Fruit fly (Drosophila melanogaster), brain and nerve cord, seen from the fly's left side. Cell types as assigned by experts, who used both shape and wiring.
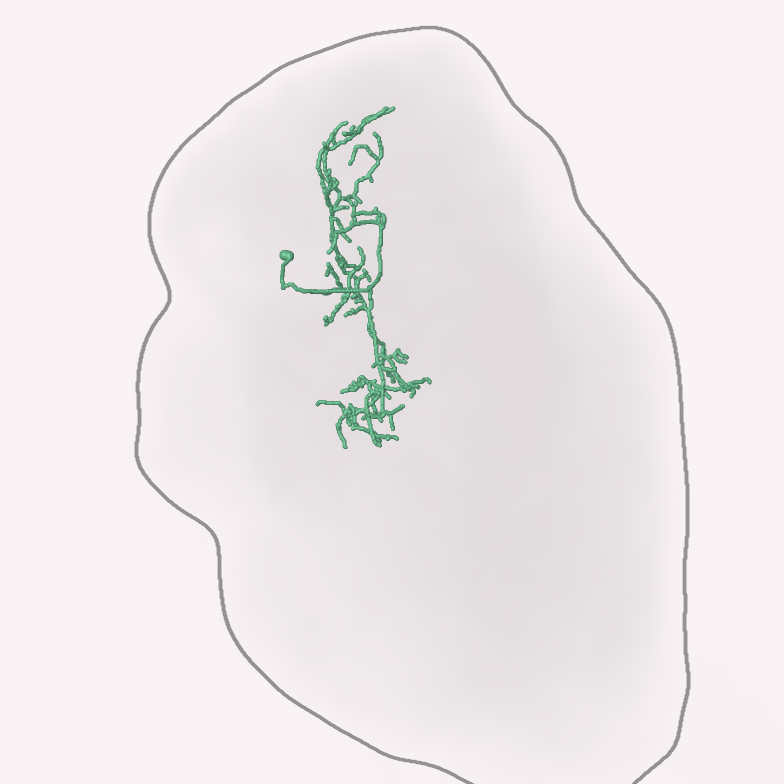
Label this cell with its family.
hemilineage VLPl&d1_dorsal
